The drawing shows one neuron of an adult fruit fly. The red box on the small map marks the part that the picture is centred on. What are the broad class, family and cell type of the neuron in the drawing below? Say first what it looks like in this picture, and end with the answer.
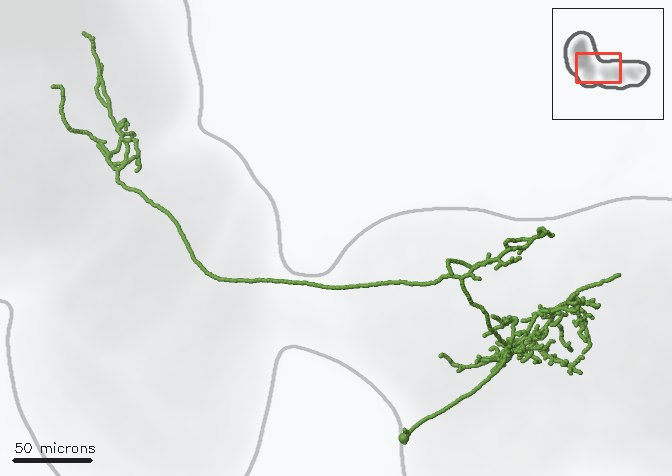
The cell body can be seen at the bottom of the picture. From left to right in the picture it spans about 350 microns. It is an ascending neuron. Its family is hemilineage 07B. It is of cell type AN07B049.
